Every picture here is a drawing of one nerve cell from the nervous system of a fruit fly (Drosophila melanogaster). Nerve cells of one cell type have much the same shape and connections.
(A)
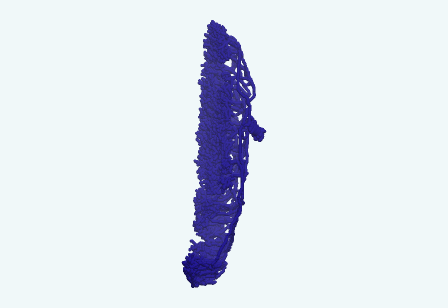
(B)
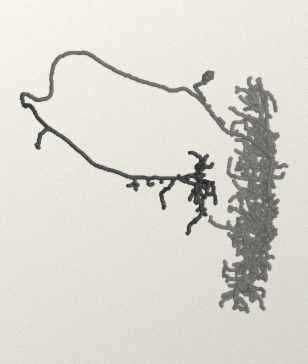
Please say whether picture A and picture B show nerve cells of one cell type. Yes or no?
no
